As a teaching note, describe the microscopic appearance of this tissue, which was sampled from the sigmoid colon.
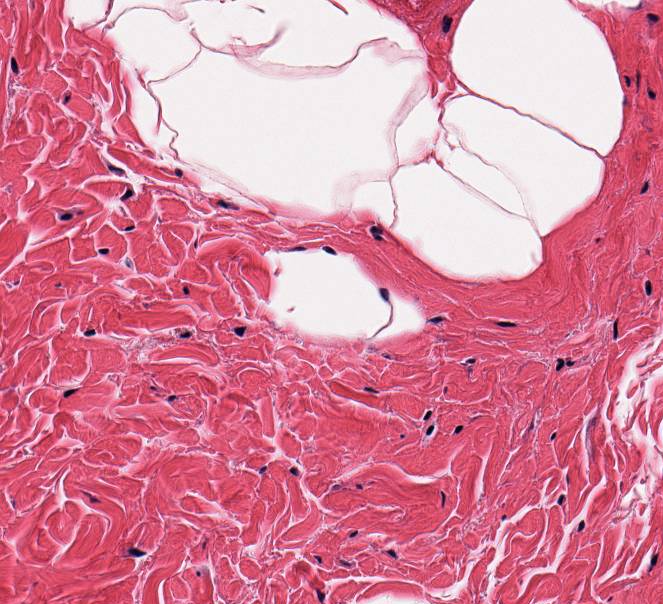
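To go item by item: dense pink collagen occupies most of the field, and a cluster of fat cells sits in the upper part. The collagen bundles are thick and interwoven, running in many different directions. Fibroblast nuclei, sparse, small, dark and elongated, are scattered between the bundles. Lastly, the adipocytes show as large empty spaces bounded by thin membranes, with no visible cytoplasm.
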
